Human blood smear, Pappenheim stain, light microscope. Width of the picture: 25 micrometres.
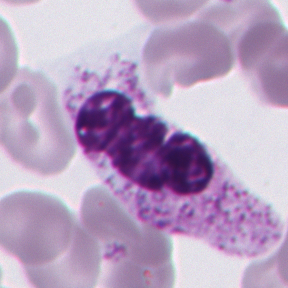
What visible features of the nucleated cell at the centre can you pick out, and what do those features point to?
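The lobes of the nucleus are joined by broad connections rather than thin threads. The nucleus measures about 13 by 7 micrometres. Its chromatin is dark purple and densely clumped. The cytoplasm is pale pink, with purple granules scattered throughout it that do not cover the nucleus. This is a segmented neutrophil.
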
